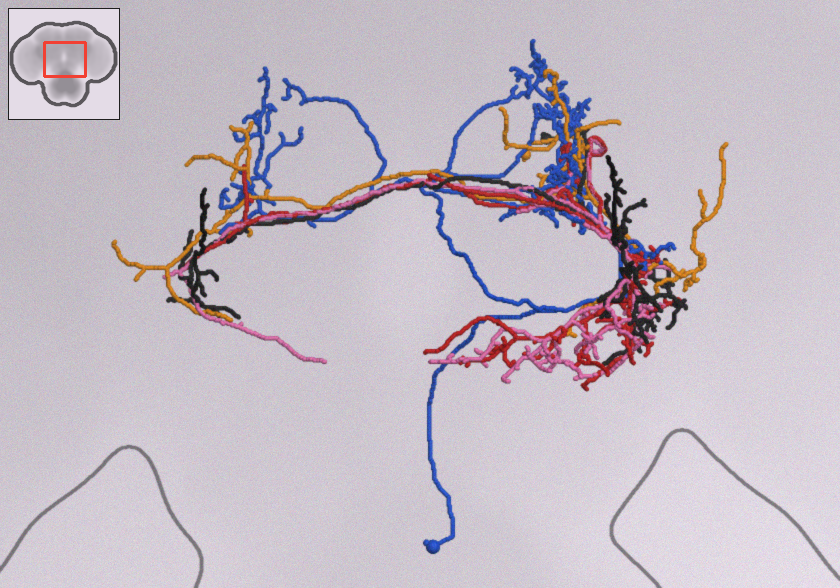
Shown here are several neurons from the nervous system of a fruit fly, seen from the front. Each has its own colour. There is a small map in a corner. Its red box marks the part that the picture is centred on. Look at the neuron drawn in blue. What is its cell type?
PS334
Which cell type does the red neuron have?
CB2205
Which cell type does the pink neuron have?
WED167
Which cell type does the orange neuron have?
CB2956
